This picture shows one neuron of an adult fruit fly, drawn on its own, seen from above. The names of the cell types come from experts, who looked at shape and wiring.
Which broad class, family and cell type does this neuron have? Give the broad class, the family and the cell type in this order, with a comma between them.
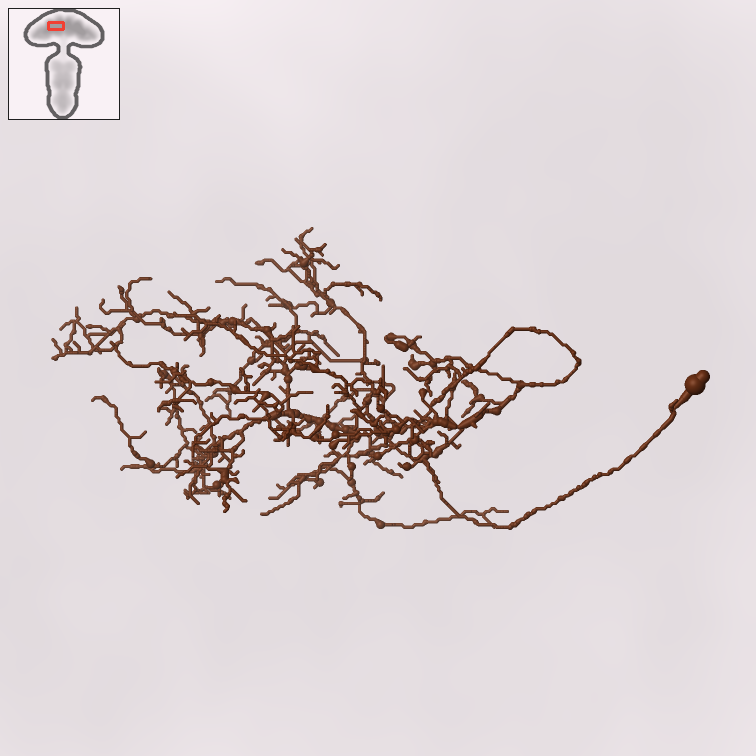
central-brain intrinsic neuron, hemilineage SLPpm3, CB2105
